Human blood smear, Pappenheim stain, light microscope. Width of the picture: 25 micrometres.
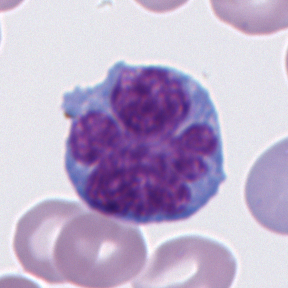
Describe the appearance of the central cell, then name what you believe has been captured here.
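Outline roughly round. Edge ragged at upper left, bearing a small pale tag of cytoplasm. Chromatin dark purple, mottled and patchy. Cytoplasm confined to a narrow rim around and between the nuclear lobes. Cell about 15 micrometres across; nucleus about 13 micrometres across, filling about 70% of the cell's area. Central cell: myeloblast.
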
